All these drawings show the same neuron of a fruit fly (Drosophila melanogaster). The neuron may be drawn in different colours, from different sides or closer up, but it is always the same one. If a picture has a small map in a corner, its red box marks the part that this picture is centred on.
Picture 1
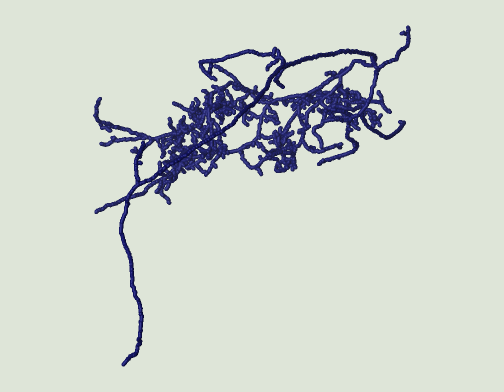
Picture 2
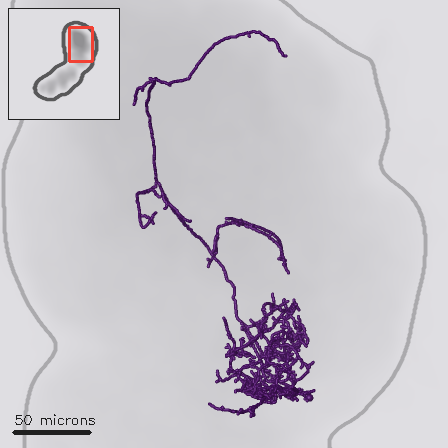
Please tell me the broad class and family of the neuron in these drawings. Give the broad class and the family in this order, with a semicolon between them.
central-brain intrinsic neuron; hemilineage VLPl&p2_lateral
